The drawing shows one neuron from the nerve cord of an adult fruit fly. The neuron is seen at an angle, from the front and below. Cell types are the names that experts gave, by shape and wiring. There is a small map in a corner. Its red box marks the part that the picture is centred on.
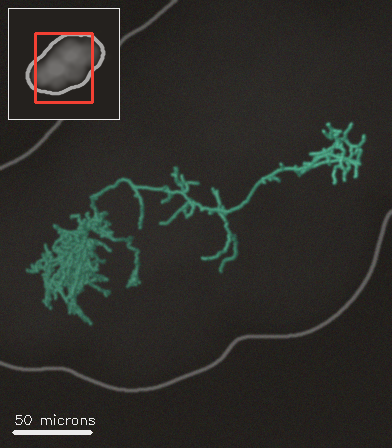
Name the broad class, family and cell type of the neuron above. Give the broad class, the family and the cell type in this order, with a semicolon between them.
nerve-cord intrinsic neuron; hemilineage 12A; IN12A025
